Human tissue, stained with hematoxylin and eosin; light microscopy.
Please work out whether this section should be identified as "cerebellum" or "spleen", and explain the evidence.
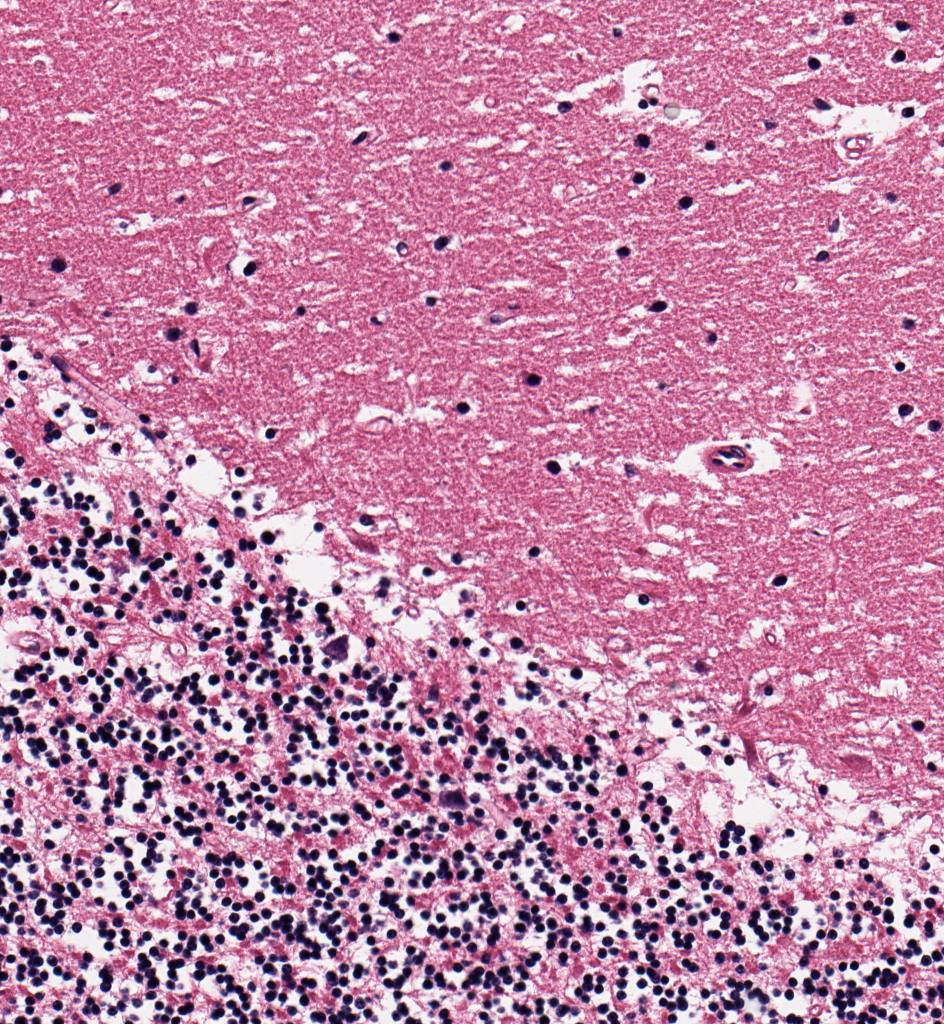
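This is cerebellum, not spleen. A diagonal boundary separates a densely nucleated layer at lower left from a pale pink, sparsely nucleated one at upper right.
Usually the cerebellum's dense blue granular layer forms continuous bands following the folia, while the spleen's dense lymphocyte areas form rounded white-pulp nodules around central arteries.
Here the crowded nuclei are small, round and dark, with very little cytoplasm. Above the boundary, a finely fibrillary pink matrix holds only scattered small dark nuclei.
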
